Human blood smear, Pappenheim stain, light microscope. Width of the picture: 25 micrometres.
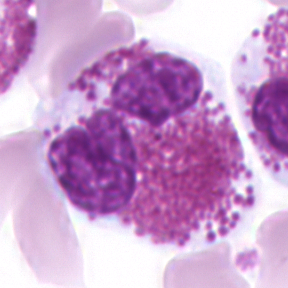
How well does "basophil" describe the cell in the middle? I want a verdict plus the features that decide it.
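Nuclear lobes: two, separate and clearly visible.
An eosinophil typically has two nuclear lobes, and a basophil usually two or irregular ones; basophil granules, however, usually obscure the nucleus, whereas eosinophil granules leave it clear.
Lobe number fits both; their clear view speaks for eosinophil, against basophil. Granules: densely packed, pinkish-red, round and fairly uniform in size.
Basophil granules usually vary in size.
Uniform granules speak against basophil. Chromatin: dark purple and coarsely clumped.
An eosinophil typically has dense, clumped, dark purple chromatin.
This goes with eosinophil. The cell is an eosinophil, not a basophil.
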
